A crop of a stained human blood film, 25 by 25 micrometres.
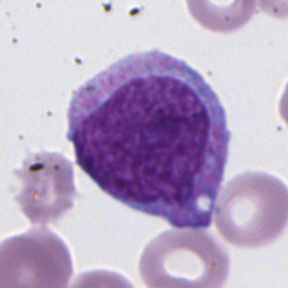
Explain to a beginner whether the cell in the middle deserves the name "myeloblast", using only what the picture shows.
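Start with the cytoplasm: pale lilac, turning deeper blue at the outer edge; that colour alone doesn't decide. Now notice the fine dusting of small pinkish-purple granules, which goes with an atypical promyelocyte of the hypogranular kind.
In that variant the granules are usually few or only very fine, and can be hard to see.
The one small clear round vacuole at the lower right doesn't settle it either way. So this is an atypical promyelocyte, not a myeloblast.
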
